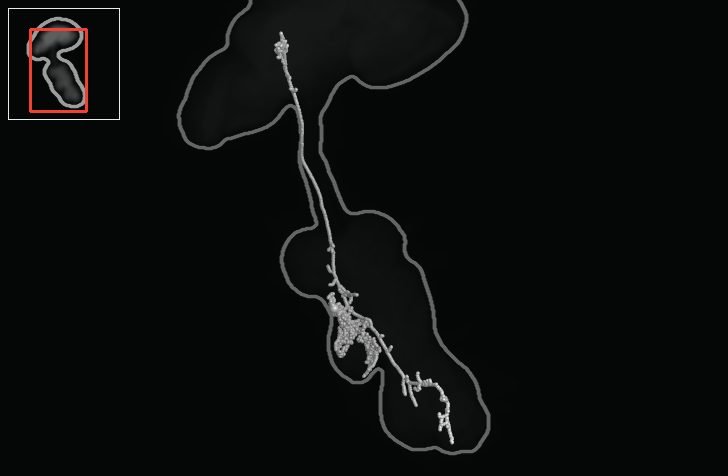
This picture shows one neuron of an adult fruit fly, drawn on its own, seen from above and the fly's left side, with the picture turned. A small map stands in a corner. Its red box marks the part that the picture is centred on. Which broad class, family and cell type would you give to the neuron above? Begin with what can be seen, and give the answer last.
It runs through the neck, between the brain and the nerve cord. As drawn here it is taller than it is wide. This is an ascending neuron. Its family is hemilineage 17A. Its cell type is AN17A018.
